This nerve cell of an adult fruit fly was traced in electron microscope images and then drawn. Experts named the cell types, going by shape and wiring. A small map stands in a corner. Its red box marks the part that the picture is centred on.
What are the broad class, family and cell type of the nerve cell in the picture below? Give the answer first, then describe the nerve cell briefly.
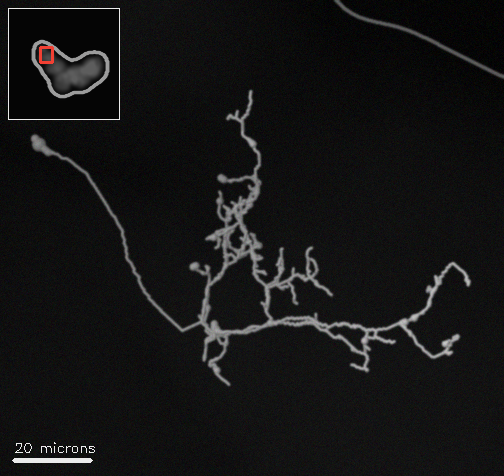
This is a nerve-cord intrinsic neuron. Its family is hemilineage 01B. It is of cell type IN01B084. From left to right in the picture it spans about 110 microns. Dozens of branch ends can be seen.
